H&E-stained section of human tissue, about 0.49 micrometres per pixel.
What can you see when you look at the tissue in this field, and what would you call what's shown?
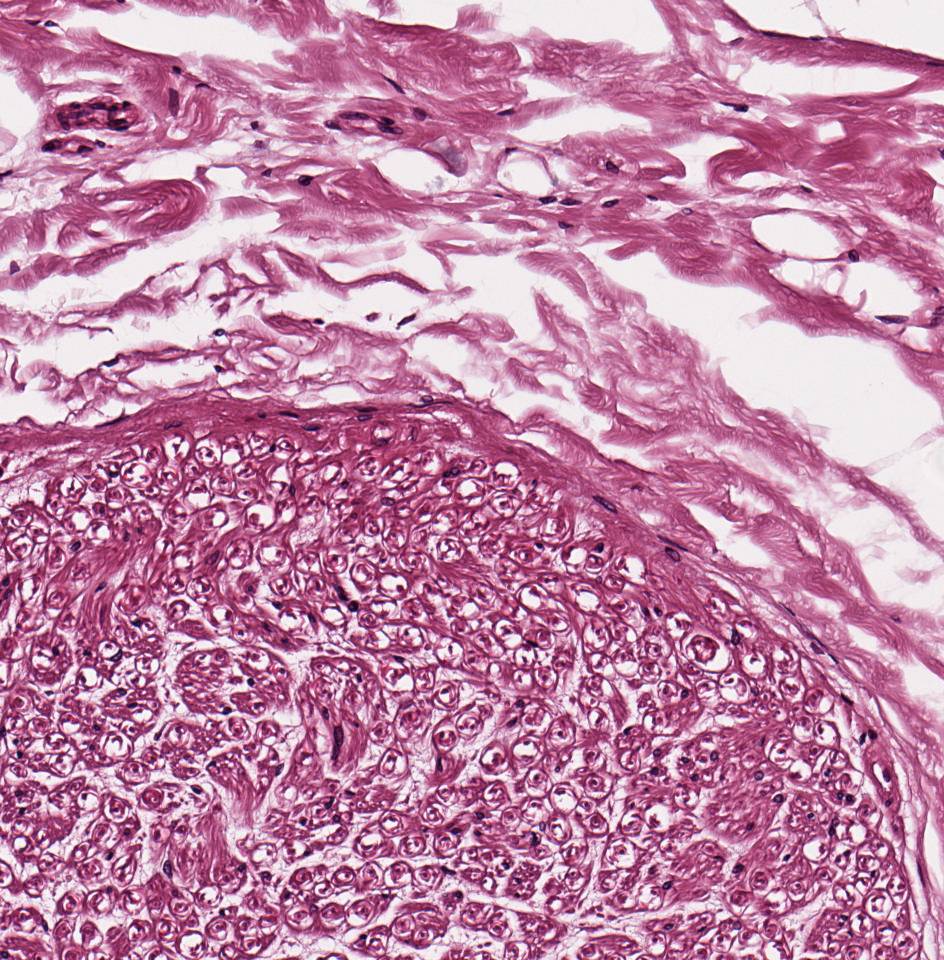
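Position: large rounded nerve fascicle, lower left, with loose connective tissue above and to the upper right. Boundary: perineurium, a thin curved sheath of flattened cells with elongated dark nuclei. Contents: a few oblique or lengthwise fibre bundles as streaky pink patches among round profiles; sparse small dark, mostly elongated nuclei between fibres. Name: tibial nerve.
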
